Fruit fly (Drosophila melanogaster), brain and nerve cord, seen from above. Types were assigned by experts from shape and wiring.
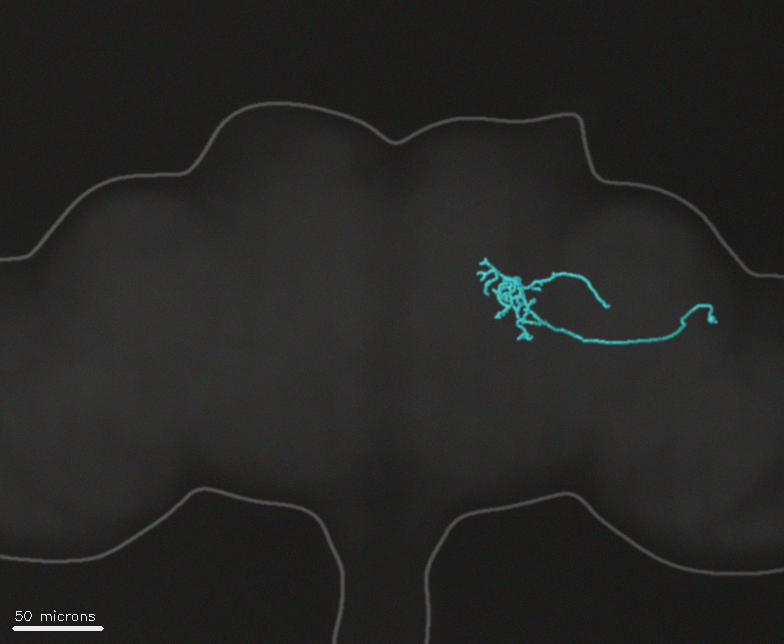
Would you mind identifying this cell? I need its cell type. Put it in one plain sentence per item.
The cell type is CB1679.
